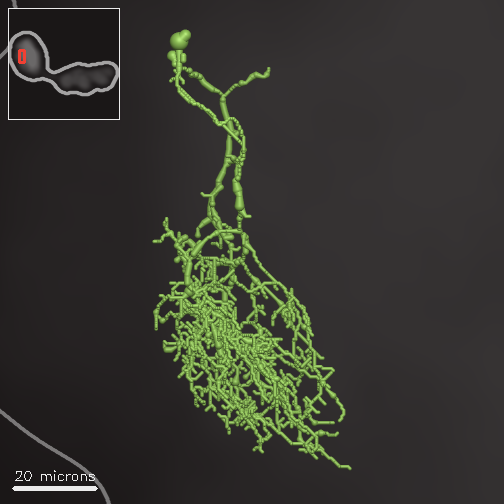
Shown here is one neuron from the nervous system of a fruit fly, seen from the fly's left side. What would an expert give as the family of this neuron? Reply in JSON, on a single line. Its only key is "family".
{"family": "hemilineage VLPa1_lateral"}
